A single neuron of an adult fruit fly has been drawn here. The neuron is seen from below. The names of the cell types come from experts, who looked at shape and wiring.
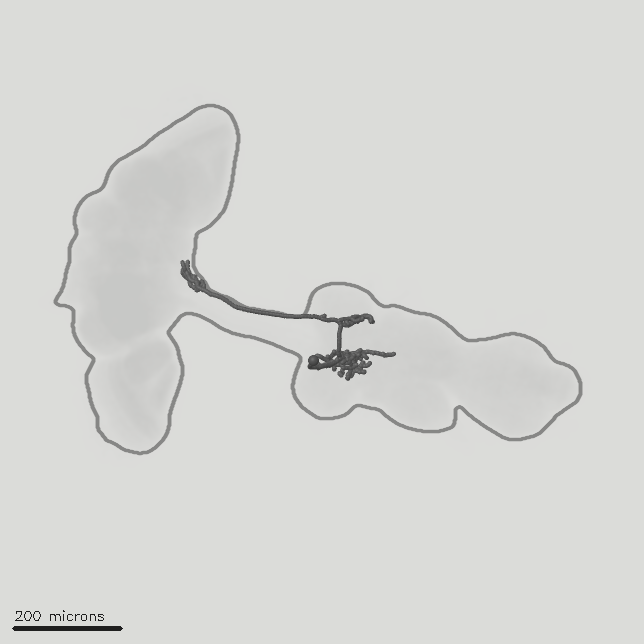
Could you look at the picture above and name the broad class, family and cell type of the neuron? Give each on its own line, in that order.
ascending neuron
hemilineage 07B
AN07B049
